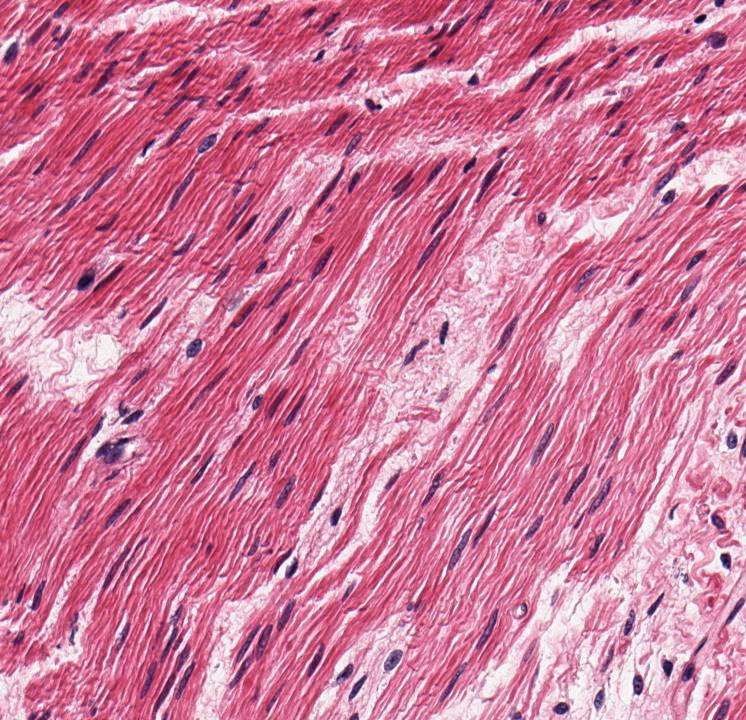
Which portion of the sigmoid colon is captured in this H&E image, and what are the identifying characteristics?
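Smooth muscle occupies this field. Its elongated cells have abundant pink cytoplasm drawn out into long tapering fibres, without cross-striations. Their nuclei are dark purple, elongated and cigar-shaped, and lie parallel to the fibres.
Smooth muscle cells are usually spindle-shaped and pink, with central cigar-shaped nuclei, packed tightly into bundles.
Between the bundles lies pale, loose connective tissue with thin wavy fibres, widest at the left edge and in the centre.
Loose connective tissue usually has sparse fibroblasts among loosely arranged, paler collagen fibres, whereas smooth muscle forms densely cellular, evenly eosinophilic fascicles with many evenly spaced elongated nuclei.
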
